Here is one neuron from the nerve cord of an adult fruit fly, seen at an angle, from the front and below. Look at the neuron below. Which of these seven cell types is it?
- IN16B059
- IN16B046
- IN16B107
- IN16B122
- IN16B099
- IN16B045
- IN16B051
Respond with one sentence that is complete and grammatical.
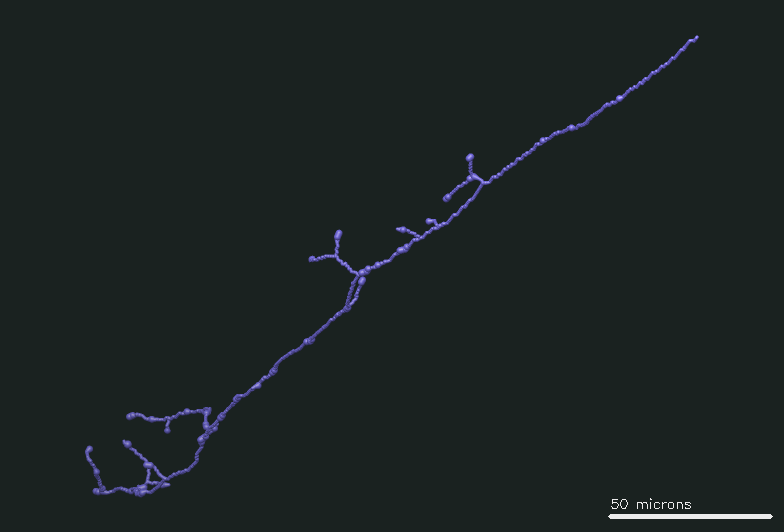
It is as IN16B107 that this neuron is typed.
